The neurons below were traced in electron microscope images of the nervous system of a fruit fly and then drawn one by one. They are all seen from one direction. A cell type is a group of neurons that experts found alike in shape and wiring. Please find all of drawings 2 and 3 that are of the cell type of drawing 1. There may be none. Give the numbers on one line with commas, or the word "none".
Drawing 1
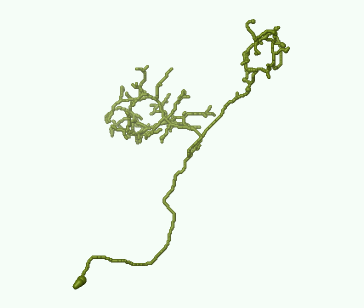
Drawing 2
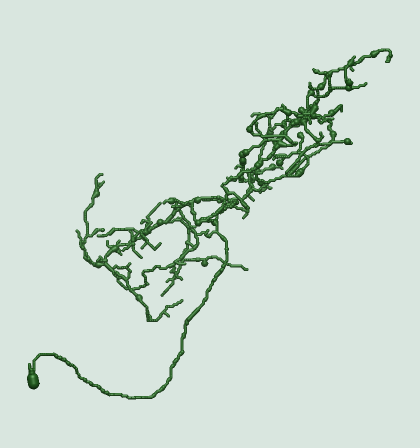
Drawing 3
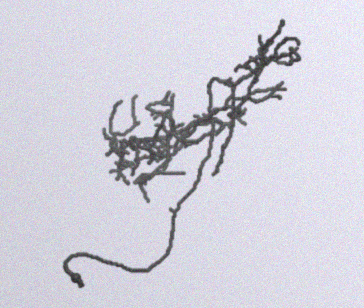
none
